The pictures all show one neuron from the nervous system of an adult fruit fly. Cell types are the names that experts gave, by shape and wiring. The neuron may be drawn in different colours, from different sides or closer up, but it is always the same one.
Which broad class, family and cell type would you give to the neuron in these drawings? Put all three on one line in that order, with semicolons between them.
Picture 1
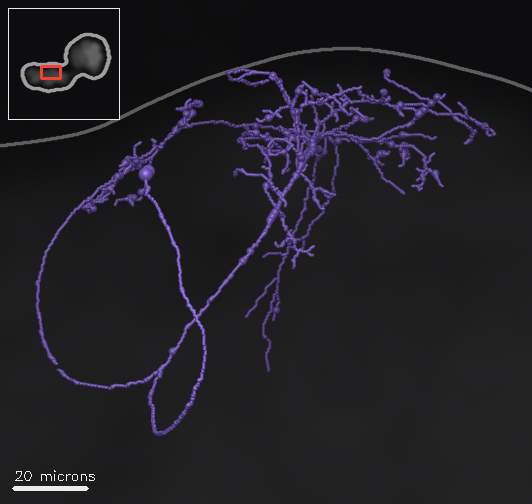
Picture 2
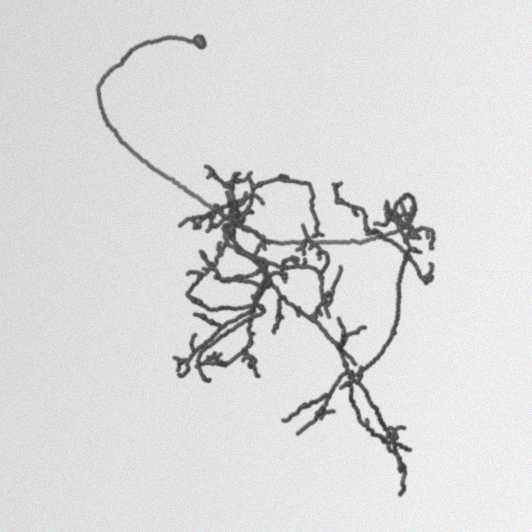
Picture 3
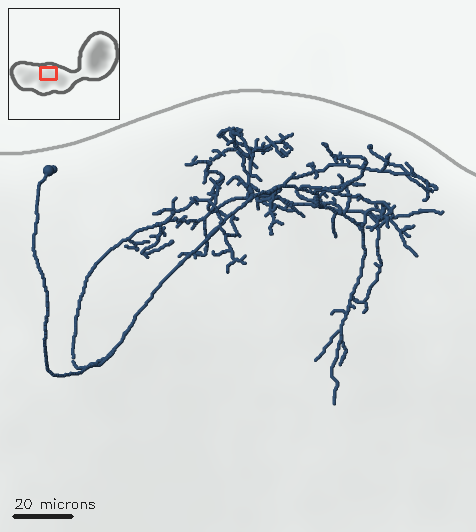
nerve-cord intrinsic neuron; hemilineage 19B; IN19B090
